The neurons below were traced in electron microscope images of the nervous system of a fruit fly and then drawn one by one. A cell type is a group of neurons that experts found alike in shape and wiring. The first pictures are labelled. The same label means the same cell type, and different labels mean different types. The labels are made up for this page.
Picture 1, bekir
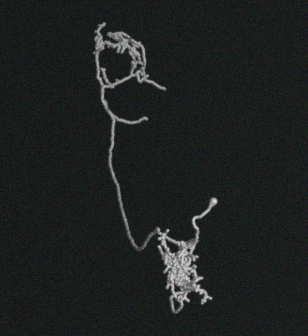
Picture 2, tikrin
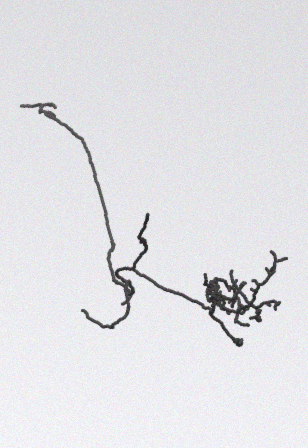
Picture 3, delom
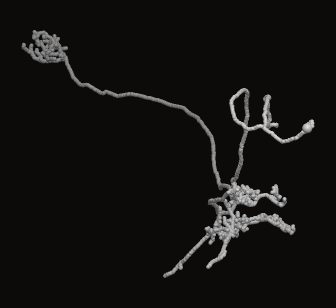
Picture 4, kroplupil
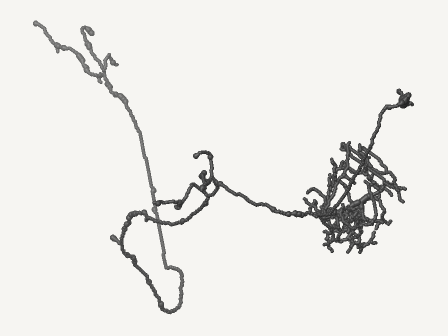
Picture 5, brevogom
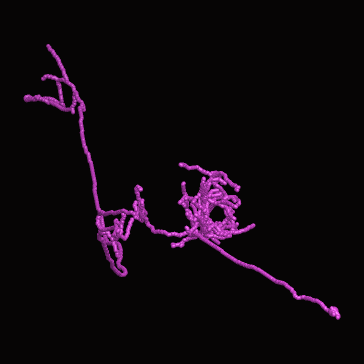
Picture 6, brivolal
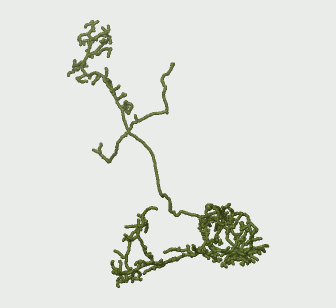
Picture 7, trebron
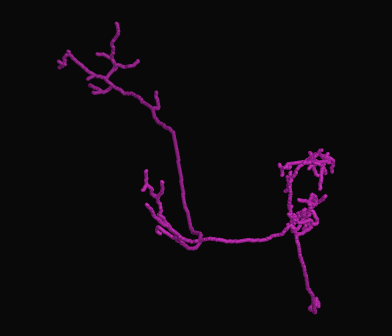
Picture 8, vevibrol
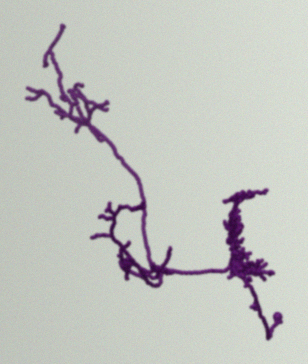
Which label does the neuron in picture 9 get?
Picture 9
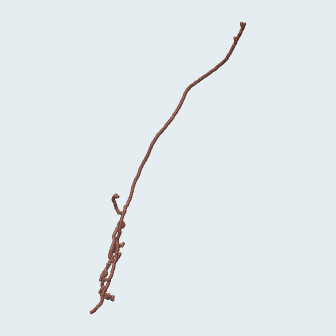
tikrin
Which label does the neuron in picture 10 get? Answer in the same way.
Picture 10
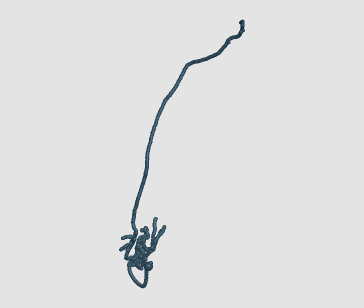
kroplupil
